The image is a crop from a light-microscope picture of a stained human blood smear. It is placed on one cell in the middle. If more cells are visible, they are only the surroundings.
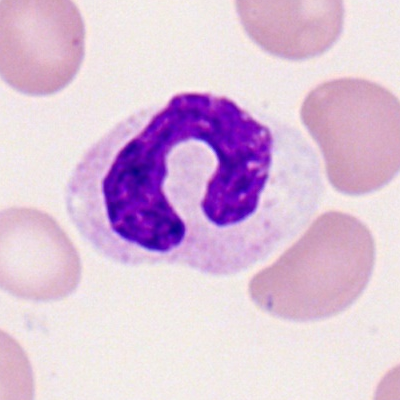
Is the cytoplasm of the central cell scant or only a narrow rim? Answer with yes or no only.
No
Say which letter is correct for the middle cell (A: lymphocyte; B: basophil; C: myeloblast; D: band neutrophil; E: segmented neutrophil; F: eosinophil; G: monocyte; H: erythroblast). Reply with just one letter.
D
